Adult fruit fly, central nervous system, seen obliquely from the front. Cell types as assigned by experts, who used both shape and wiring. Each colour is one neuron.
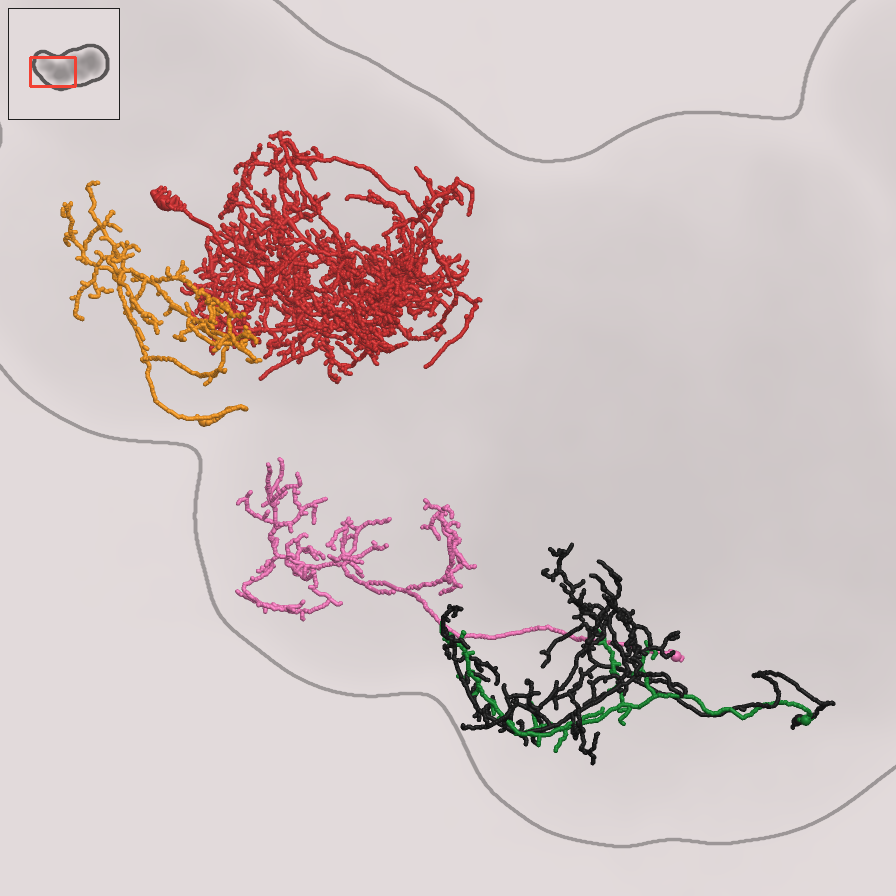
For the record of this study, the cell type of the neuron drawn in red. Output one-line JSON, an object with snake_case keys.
{"cell_type": "IN26X001"}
